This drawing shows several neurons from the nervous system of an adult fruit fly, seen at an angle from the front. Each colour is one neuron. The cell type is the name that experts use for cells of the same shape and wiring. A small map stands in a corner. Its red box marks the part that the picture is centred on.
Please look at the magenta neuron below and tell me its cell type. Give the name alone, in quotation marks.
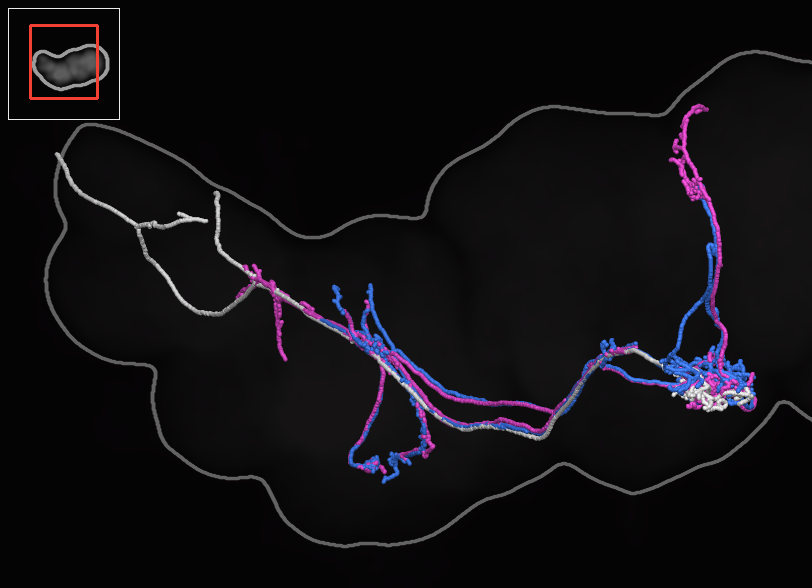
"AN27X024"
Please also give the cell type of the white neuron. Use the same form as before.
"SAxx01"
